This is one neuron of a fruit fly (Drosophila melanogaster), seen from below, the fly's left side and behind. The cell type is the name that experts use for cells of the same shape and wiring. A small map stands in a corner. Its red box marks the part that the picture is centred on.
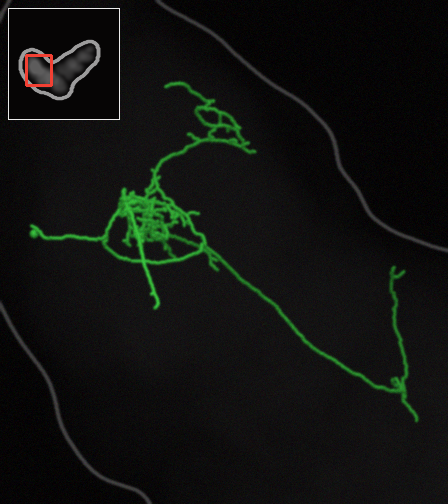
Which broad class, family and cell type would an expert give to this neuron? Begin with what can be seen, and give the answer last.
The cell body can be seen on the left of the picture. As drawn here it is about as wide as it is tall. Its broad class is central-brain intrinsic neuron. The family is hemilineage VLPl&d1_dorsal. Its cell type is CB1165.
